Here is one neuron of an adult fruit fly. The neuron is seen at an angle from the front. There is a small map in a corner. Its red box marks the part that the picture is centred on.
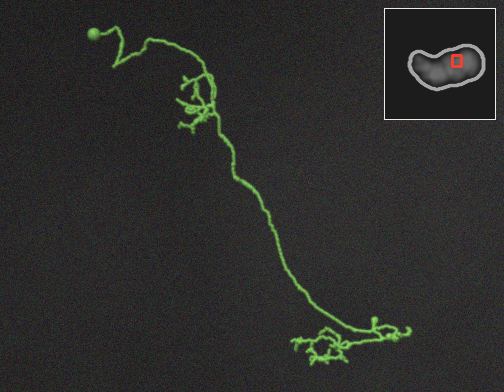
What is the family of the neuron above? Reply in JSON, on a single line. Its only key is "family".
{"family": "class CX"}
